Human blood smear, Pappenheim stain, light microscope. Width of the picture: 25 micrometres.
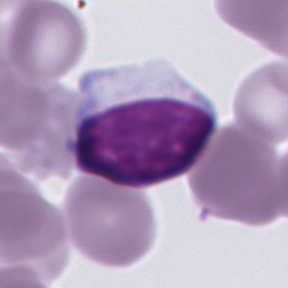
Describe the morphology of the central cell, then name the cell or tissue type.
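Rather than a smooth round contour, this cell has an angular outline with several fairly straight edges. Its chromatin is dense and dark purple, broken only by small paler streaks. Pale greyish-blue cytoplasm forms a cap on the upper side of the nucleus only. That cytoplasm is much paler than the nucleus, without any deep blue staining. The name of this cell is large granular lymphocyte.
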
